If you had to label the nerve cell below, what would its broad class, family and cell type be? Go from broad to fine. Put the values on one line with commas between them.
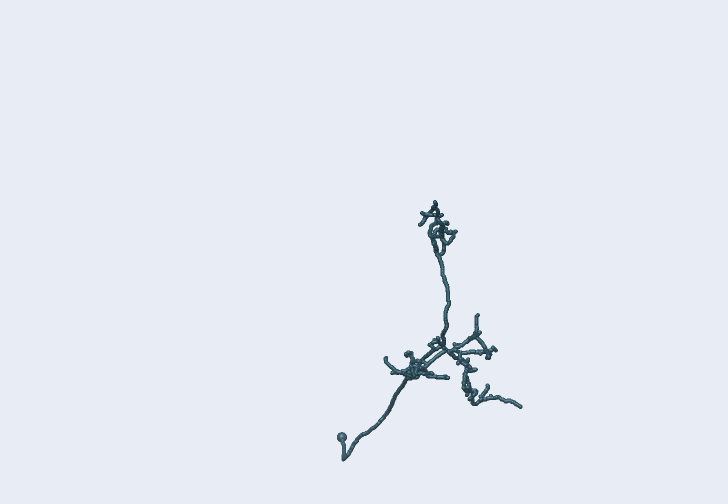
central-brain intrinsic neuron, hemilineage MX7, GNG662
